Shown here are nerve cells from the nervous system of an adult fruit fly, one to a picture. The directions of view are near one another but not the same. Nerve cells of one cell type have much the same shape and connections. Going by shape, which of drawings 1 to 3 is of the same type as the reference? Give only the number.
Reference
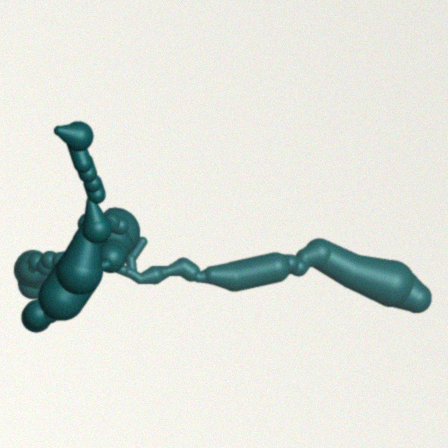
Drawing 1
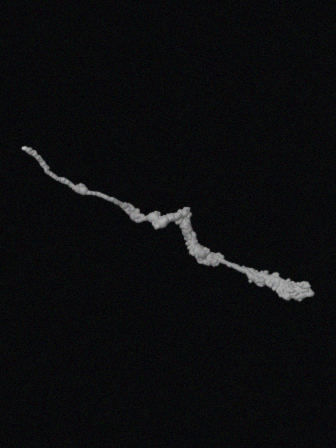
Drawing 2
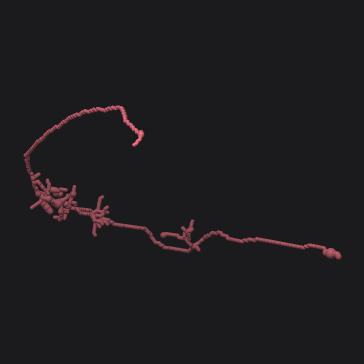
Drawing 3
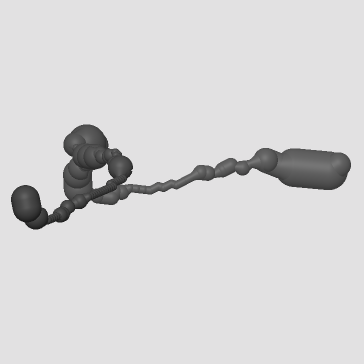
3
